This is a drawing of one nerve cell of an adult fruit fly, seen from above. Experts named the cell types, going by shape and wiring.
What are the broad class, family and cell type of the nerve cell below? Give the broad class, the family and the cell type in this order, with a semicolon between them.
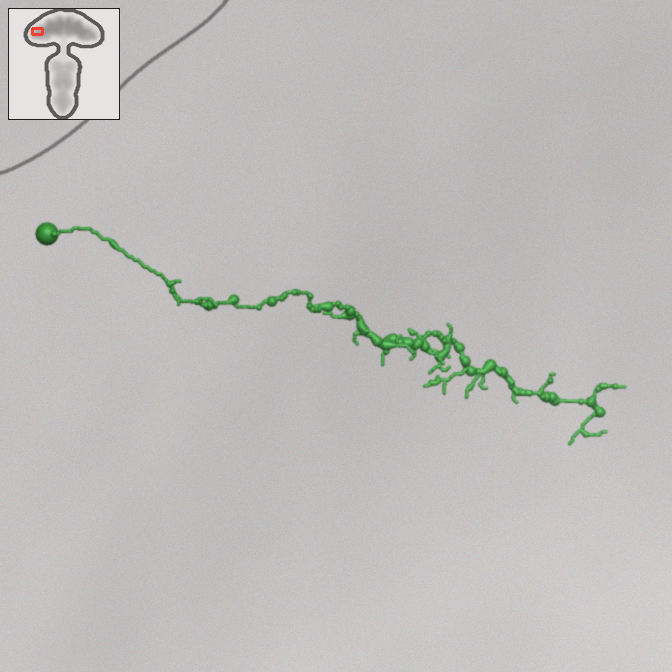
optic-lobe intrinsic neuron; Dm; Dm3c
